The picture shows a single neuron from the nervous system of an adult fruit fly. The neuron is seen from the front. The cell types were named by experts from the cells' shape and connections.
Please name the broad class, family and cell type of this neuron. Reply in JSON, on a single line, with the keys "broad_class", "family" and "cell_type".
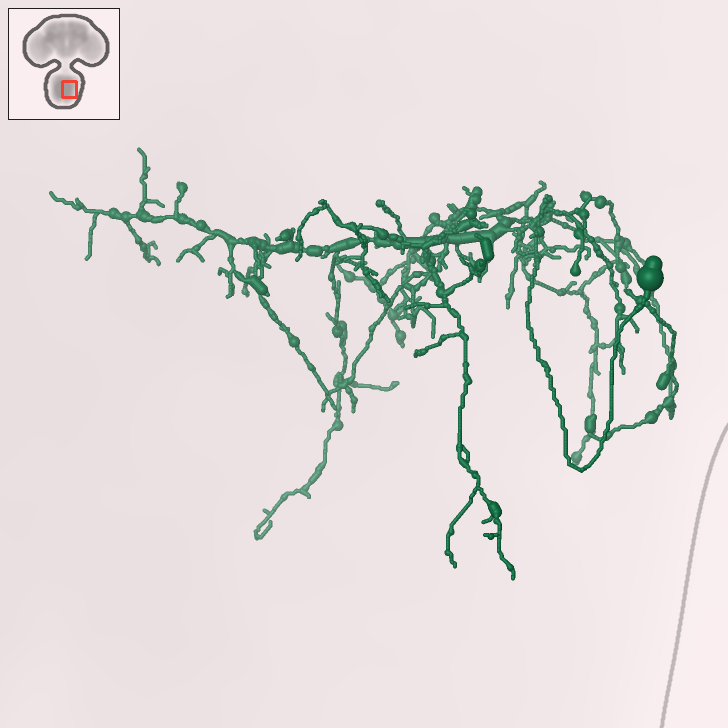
{"broad_class": "nerve-cord intrinsic neuron", "family": "hemilineage 08A", "cell_type": "IN08A038"}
